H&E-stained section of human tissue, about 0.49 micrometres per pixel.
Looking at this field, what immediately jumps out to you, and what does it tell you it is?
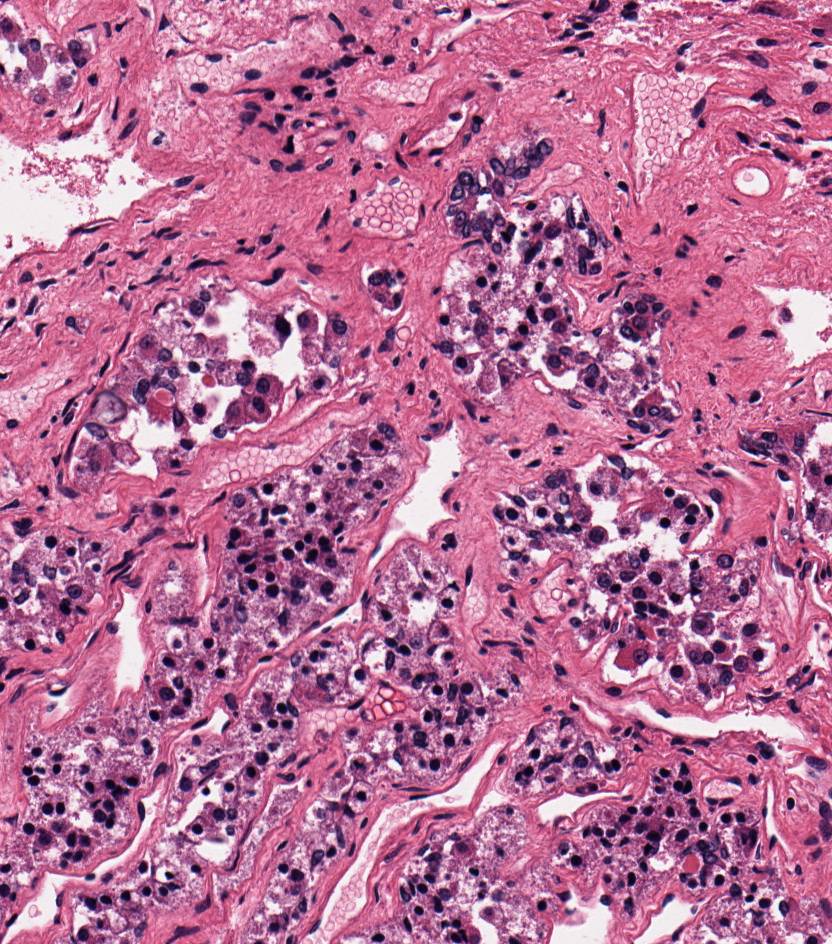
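This is mainly pars distalis of the pituitary. The cells sit in nests, and those nests don't form glands with central lumens.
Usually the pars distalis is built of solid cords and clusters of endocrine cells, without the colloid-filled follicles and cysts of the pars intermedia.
Cytoplasm in the nest cells is pale purple and finely granular. Between nests, the stroma is wavy pink collagen with scattered elongated fibroblast nuclei, and narrow clear clefts separate several nests from it.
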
